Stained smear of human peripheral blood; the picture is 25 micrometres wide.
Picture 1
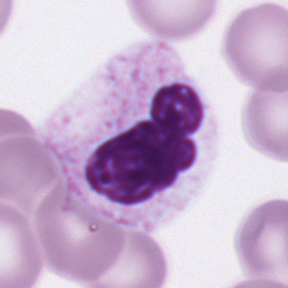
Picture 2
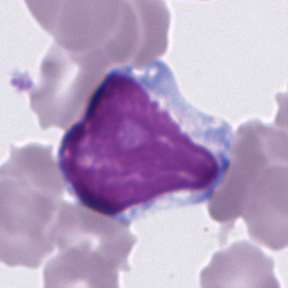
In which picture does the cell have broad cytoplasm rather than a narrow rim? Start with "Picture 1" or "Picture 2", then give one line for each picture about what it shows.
Picture 1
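Picture 1: The cytoplasm is abundant and very pale pink.
Picture 2: The nucleus is roughly triangular and fills most of the cell.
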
